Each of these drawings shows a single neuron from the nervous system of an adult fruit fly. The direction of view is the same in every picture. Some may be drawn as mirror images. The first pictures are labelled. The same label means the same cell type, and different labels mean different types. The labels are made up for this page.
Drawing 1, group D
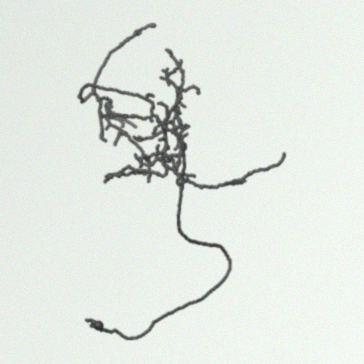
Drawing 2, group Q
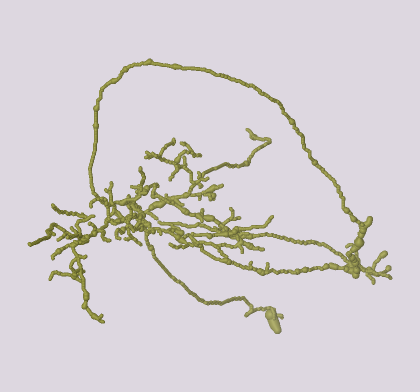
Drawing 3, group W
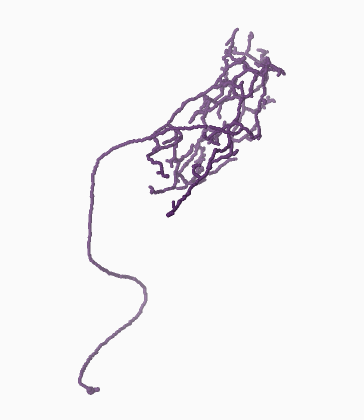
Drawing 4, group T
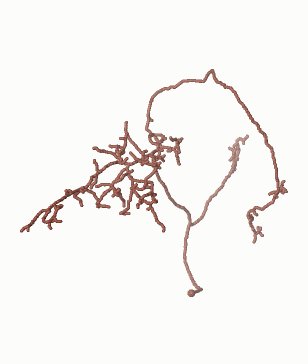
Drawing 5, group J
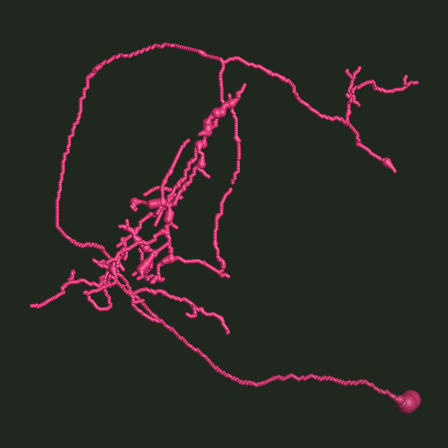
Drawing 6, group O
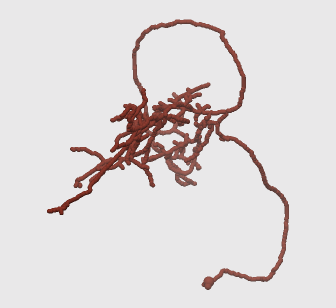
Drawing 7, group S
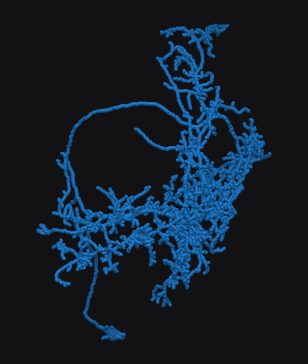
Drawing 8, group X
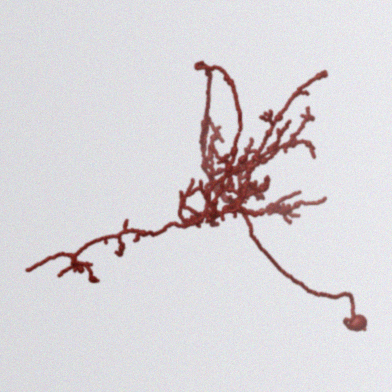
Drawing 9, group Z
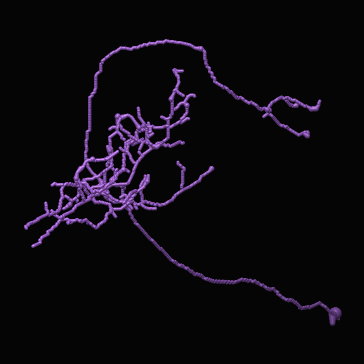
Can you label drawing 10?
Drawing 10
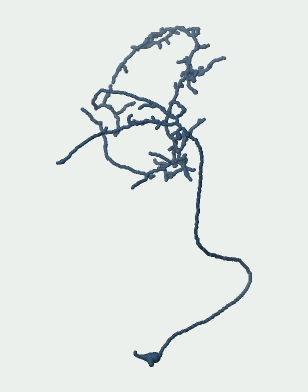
group D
